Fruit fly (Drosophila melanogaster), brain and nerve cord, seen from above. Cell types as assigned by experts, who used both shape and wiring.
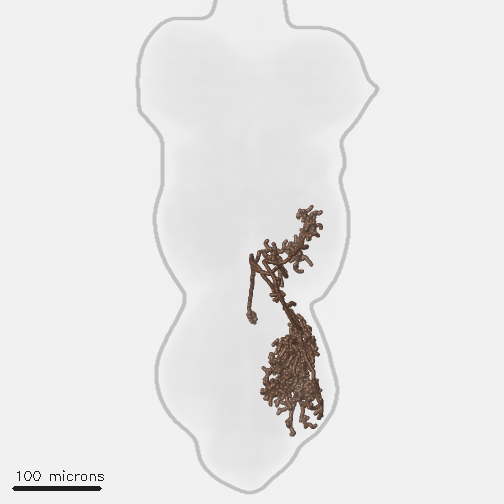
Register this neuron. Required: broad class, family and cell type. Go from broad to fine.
nerve-cord intrinsic neuron; hemilineage 02A; IN02A003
